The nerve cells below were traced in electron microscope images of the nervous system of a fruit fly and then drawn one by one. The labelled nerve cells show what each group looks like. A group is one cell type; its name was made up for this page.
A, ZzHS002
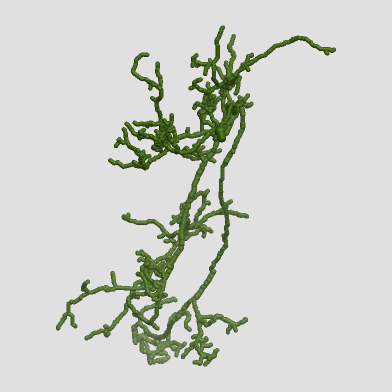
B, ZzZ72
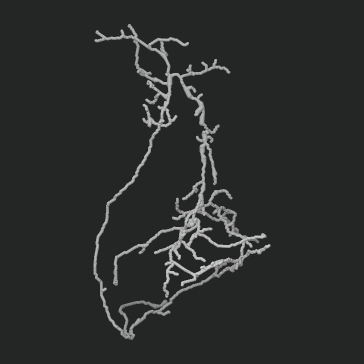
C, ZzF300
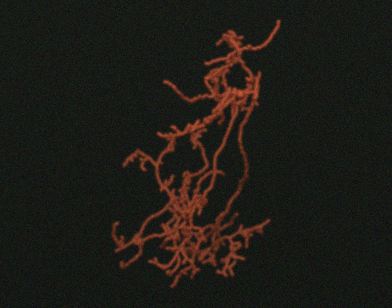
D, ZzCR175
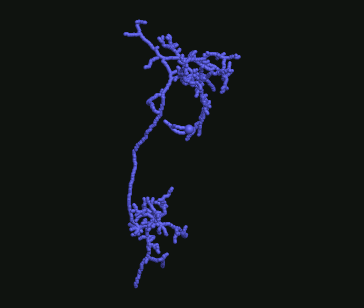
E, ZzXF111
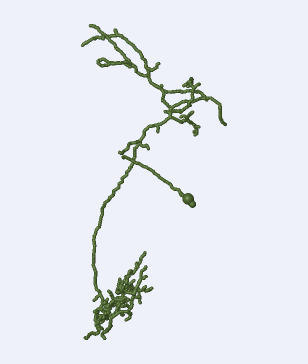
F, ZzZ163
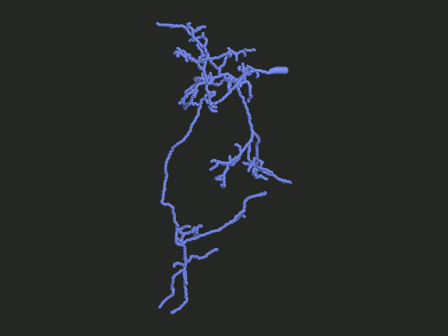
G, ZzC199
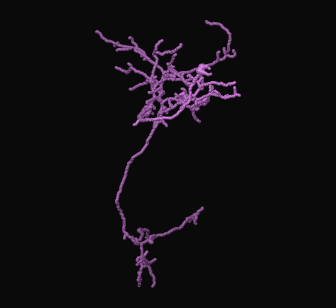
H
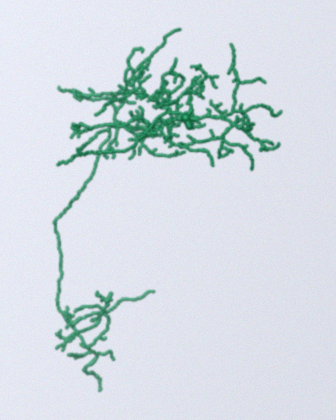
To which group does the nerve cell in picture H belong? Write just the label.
ZzC199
